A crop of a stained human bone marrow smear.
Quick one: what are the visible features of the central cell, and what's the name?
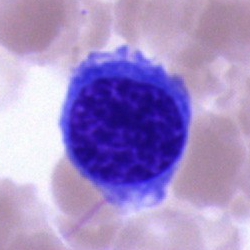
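Start at the top edge: it's irregular and knobbly, with small blunt blebs sticking out, though overall the cell is roughly round. Inside, the chromatin is dark purple and coarsely clumped, with paler streaks running between the clumps. The cytoplasm is just a thin deep-blue rim around the nucleus. This is an erythroblast.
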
